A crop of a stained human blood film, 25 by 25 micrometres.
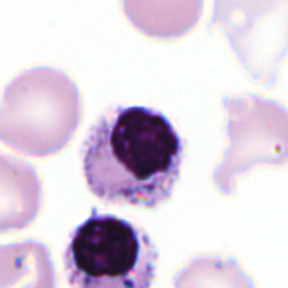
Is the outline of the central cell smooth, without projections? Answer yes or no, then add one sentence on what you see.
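No. The cell outline is roughly round with a finely ragged, fringed edge.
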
